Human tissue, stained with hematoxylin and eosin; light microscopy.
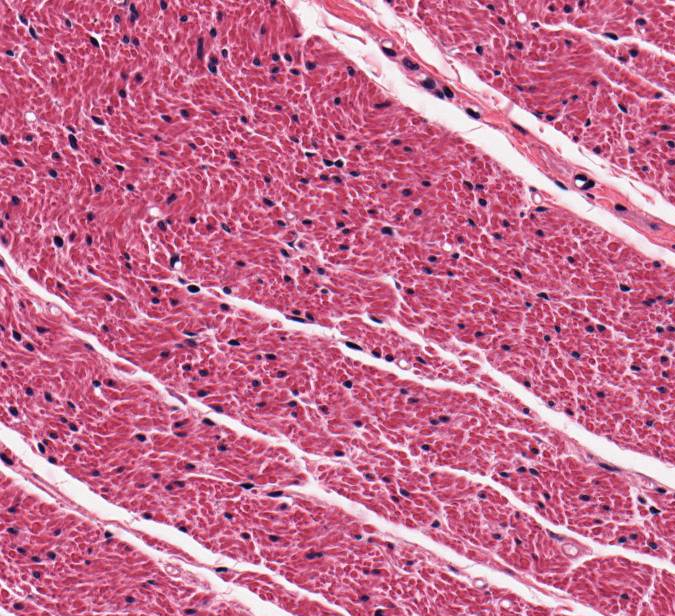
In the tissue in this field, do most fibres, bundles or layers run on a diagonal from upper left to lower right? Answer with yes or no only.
Yes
